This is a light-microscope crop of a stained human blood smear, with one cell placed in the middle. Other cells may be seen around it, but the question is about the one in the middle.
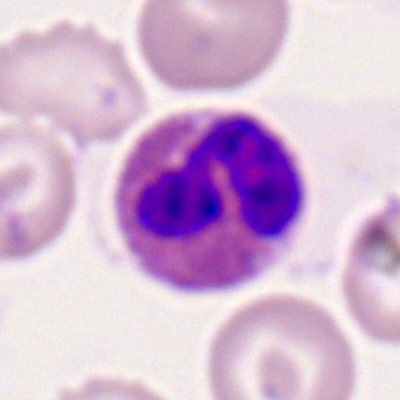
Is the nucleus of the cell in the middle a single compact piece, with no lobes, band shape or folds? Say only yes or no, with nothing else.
No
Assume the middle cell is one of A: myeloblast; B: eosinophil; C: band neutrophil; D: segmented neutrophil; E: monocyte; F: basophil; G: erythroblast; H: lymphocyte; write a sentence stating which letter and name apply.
The cell in the middle is an eosinophil, so option B is correct.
